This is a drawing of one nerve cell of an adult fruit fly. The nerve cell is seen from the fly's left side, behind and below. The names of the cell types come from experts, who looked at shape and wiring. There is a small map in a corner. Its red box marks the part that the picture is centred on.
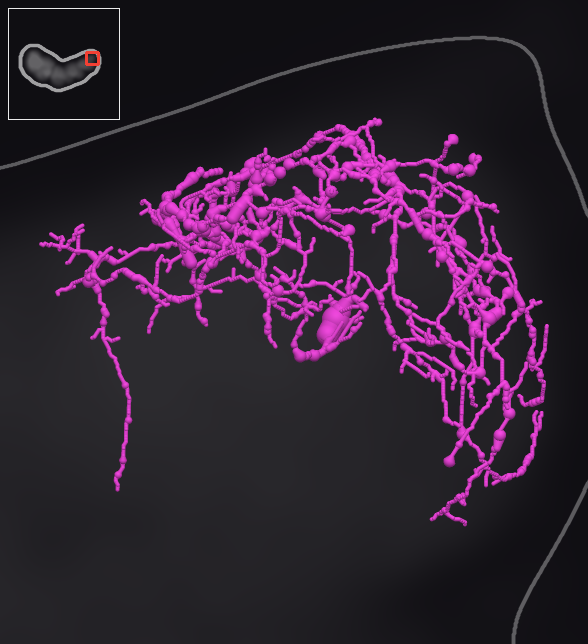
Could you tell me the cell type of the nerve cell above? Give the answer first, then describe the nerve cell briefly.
Its cell type is INXXX386. Its broad class is nerve-cord intrinsic neuron. The cell body can be seen in the middle of the picture. Dozens of branch ends can be seen.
